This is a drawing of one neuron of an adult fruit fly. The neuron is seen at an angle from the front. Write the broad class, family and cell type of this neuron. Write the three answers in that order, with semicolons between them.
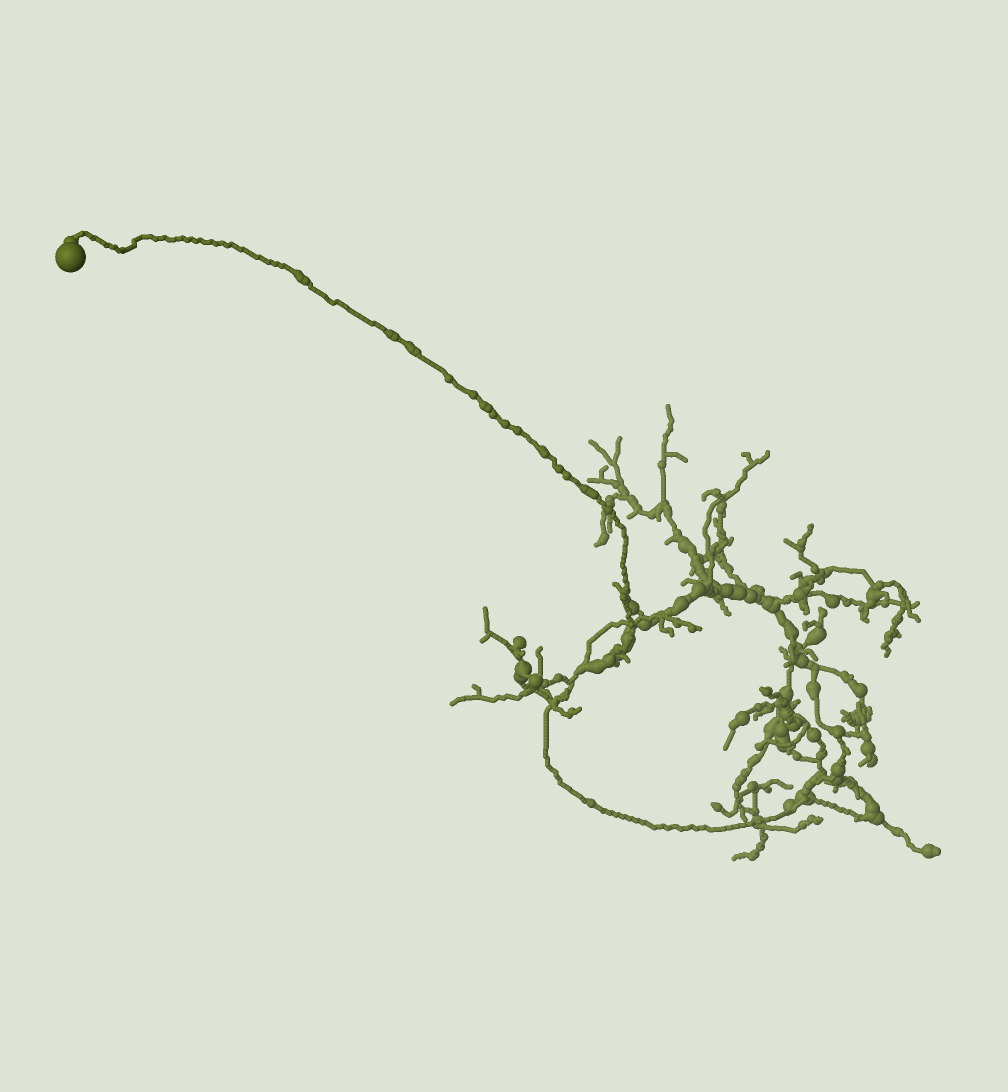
central-brain intrinsic neuron; hemilineage AOTUv1_ventral; PS021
